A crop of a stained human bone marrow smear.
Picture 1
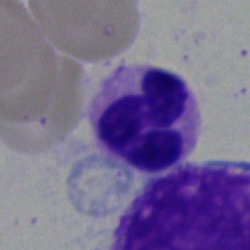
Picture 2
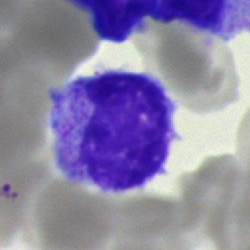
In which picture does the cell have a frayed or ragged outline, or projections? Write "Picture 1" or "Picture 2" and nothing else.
Picture 2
